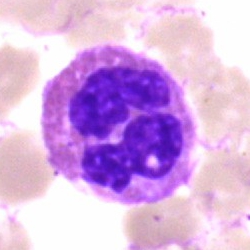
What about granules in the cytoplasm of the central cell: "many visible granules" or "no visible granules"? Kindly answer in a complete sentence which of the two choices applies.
What the cytoplasm holds is many visible granules.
